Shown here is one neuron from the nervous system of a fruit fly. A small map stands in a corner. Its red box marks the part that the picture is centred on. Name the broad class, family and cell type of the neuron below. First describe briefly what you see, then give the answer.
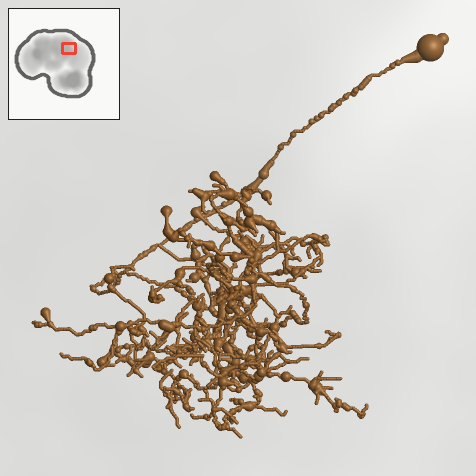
Its cell body lies at the upper right of the picture. The picture shows dozens of branch ends. Its broad class is central-brain intrinsic neuron. The family is hemilineage VLPp&l1_anterior. The cell type is CB3528.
